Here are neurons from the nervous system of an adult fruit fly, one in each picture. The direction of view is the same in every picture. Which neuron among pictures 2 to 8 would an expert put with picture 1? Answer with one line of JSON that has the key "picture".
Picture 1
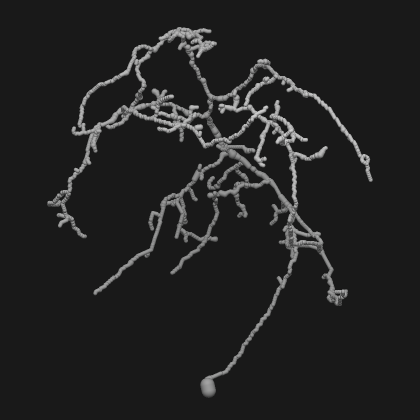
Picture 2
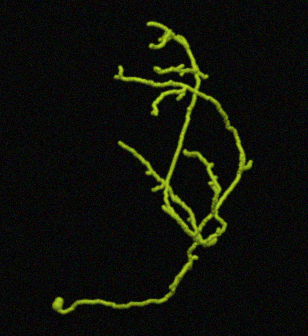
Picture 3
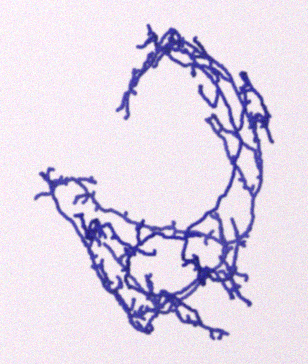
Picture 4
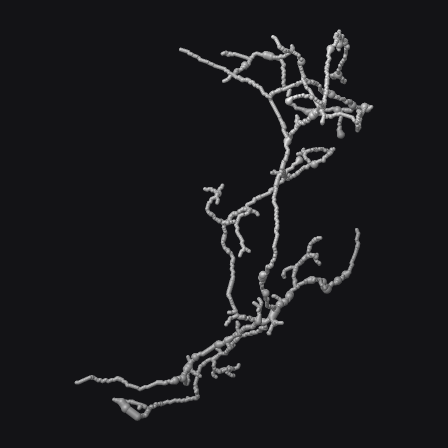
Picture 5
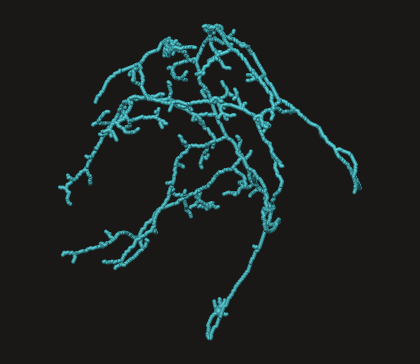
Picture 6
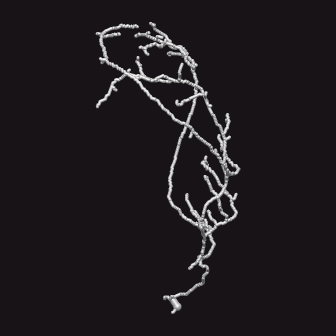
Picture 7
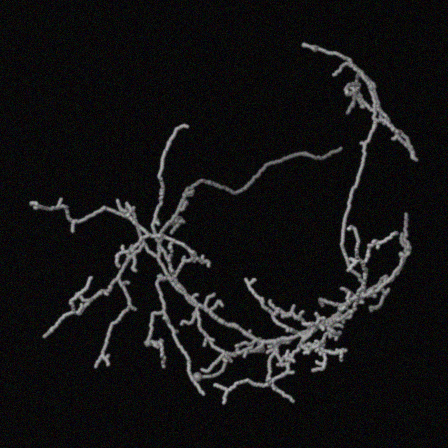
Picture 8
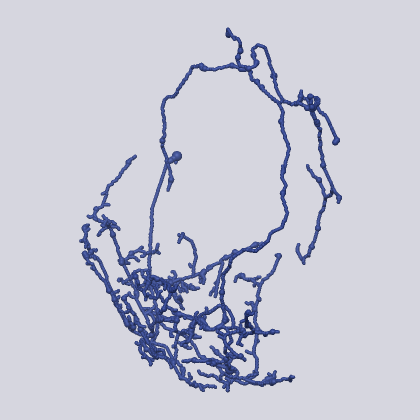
{"picture": 5}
